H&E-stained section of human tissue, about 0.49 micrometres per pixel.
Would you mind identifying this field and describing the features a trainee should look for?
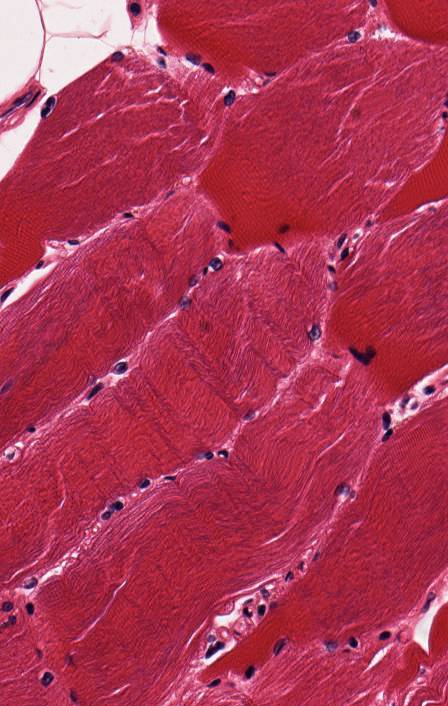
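I'd call this skeletal muscle. In the middle, faint cross-striations run at right angles to the fibres' long axis, and the small, dark, flattened nuclei sit at the fibre edges rather than centrally.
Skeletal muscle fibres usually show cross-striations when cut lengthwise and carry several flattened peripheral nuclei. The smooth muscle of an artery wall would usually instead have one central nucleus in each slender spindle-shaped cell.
Only thin endomysial strands with small capillaries separate the fibres.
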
